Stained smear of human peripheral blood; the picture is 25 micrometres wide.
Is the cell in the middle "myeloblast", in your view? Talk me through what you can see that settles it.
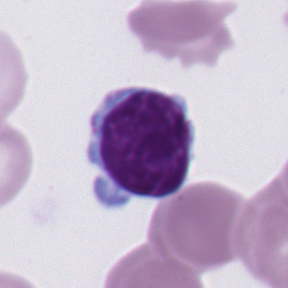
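The nucleus is round to slightly oval, about 9 by 8 micrometres, with no lobes, no indentation and no nucleoli seen. The pale blue cytoplasm holds no granules and bulges as a small rounded bleb at the lower left. Seeing no nucleoli counts against myeloblast, which usually shows one or more distinct ones.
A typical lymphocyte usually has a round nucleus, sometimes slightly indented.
Having no granules suits either name: a typical small lymphocyte usually has none, and a myeloblast none or a few fine azurophilic ones. This is a typical lymphocyte, not a myeloblast.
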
